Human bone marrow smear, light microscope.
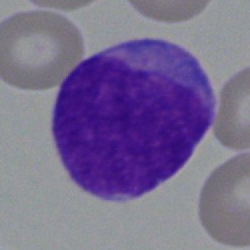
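Blast in the centre: the outline is round to slightly oval and smooth, with no projections from the surface. The chromatin is purple and stippled throughout with small darker clumps, and you won't find any granules in the cytoplasm.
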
